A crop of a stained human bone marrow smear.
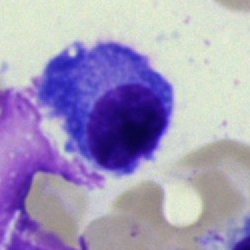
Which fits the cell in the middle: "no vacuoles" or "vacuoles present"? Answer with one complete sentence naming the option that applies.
The cell has a cytoplasm containing one or more clear vacuoles.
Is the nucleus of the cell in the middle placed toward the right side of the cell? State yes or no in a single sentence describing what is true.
Yes, the nucleus is found toward the right, whether upper, middle or lower.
